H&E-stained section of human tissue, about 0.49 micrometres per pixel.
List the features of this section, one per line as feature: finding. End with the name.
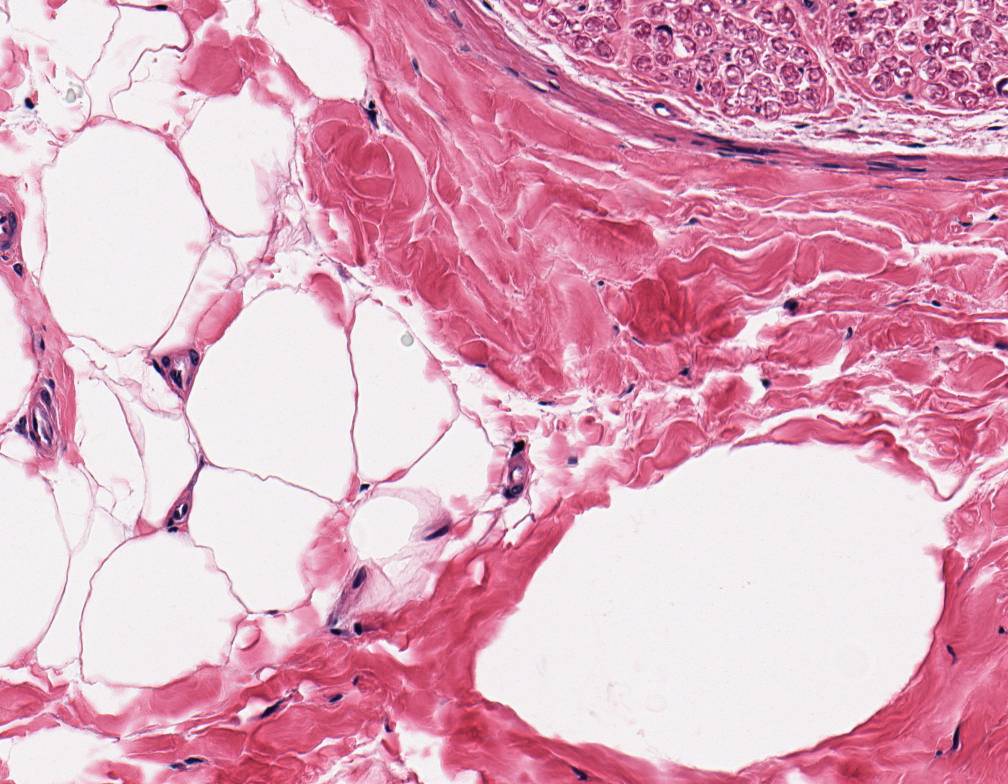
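Fat: fills the left part of the field
Collagen: dense and pink, filling centre and right
Bundles: thick, wavy, deeply eosinophilic
Fibroblast nuclei: sparse, small, dark, elongated
Sheath: thin, with flattened elongated nuclei, curving along the lower edge of the nerve fascicle
Name: tibial nerve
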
